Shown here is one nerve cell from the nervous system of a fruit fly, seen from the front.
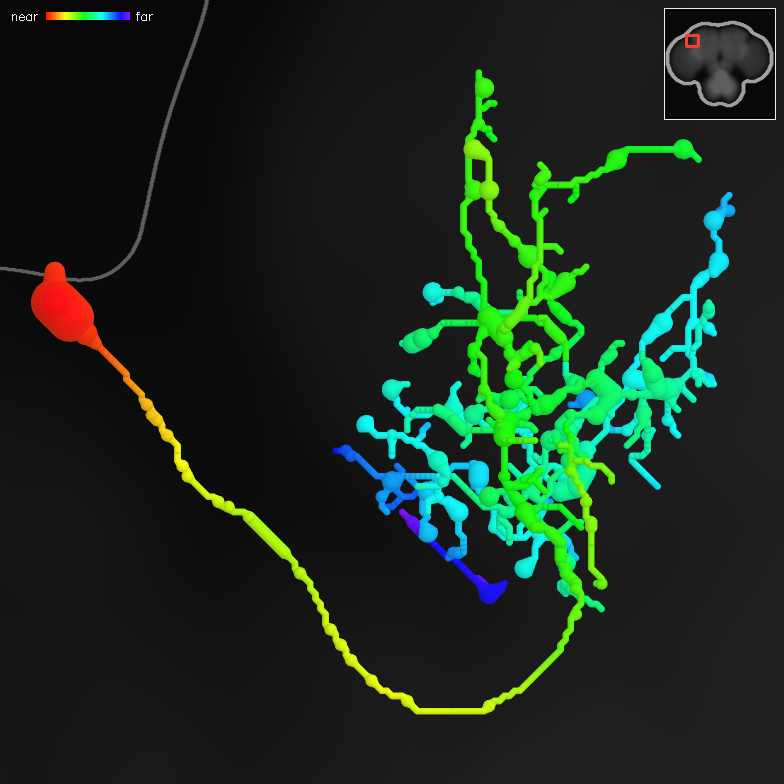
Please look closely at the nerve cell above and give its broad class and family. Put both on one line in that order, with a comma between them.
central-brain intrinsic neuron, hemilineage VLPl4_dorsal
